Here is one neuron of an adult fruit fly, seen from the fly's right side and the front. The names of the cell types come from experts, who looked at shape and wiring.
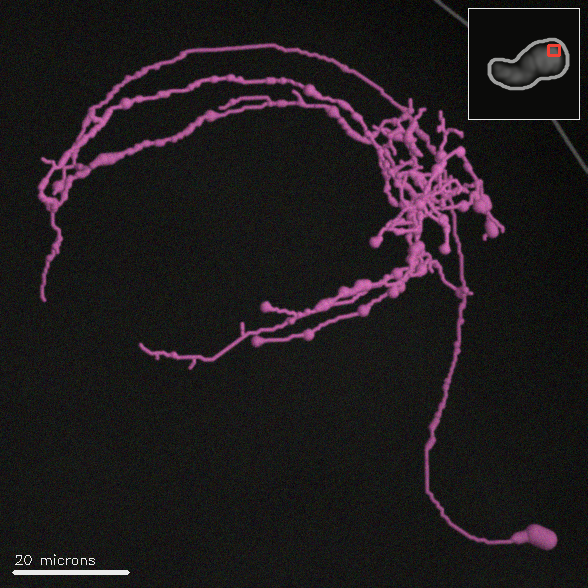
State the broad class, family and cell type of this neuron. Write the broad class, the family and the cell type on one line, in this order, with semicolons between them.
central-brain intrinsic neuron; hemilineage SLPav2; SLP081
